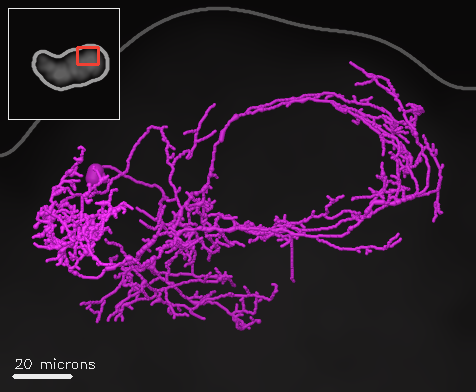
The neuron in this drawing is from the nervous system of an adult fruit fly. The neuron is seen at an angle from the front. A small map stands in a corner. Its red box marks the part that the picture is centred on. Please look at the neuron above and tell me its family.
hemilineage SMPpv2_dorsal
